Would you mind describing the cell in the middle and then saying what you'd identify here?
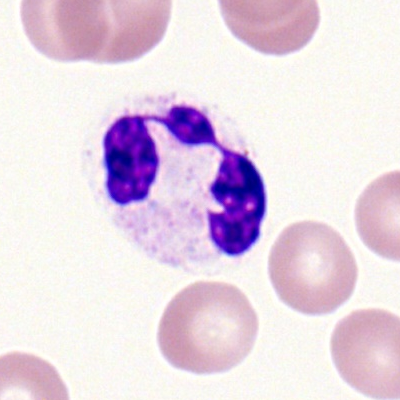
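Nucleus: split into three distinct lobes, linked by thin strands of nuclear material. Chromatin: dark purple, coarsely clumped. Cytoplasm: fine, small pinkish-purple granules scattered throughout. Cell in the middle: segmented neutrophil.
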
